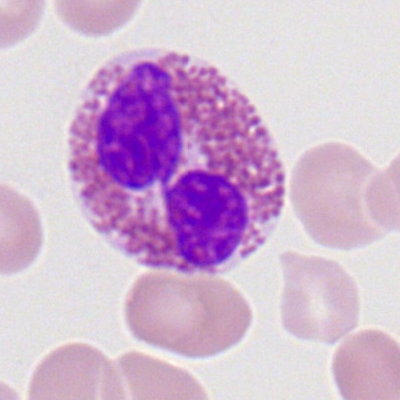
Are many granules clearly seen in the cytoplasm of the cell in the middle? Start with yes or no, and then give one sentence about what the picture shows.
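Yes. The cytoplasm is packed with coarse orange-pink granules.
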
